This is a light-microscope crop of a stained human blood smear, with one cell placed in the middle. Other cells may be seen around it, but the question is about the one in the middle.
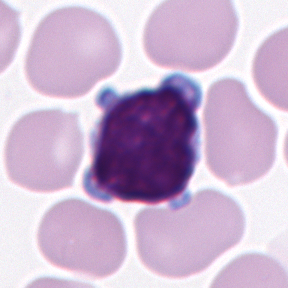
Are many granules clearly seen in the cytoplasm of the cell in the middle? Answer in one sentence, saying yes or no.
No, no visible granules are present in the cytoplasm of the cell.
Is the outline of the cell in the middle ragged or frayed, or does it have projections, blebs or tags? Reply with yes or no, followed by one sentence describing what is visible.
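Yes. Small rounded pale blue blebs of cytoplasm bulge from the cell edge at several separate points.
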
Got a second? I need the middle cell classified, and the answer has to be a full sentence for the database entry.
This crop has a lymphocyte at its centre.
